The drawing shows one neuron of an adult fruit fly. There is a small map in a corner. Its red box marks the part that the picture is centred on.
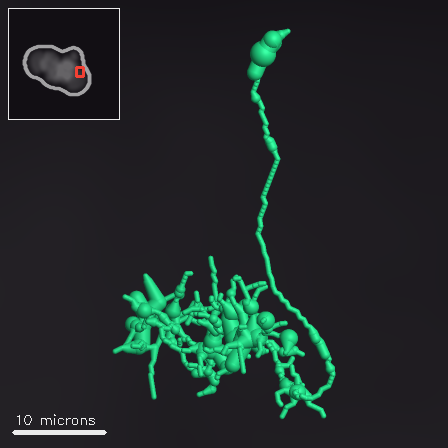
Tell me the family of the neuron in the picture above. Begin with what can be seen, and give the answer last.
The cell body can be seen at the top of the picture. By the scale bar it is about 45 microns tall in this view. It is an optic-lobe intrinsic neuron. Its family is Mi.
